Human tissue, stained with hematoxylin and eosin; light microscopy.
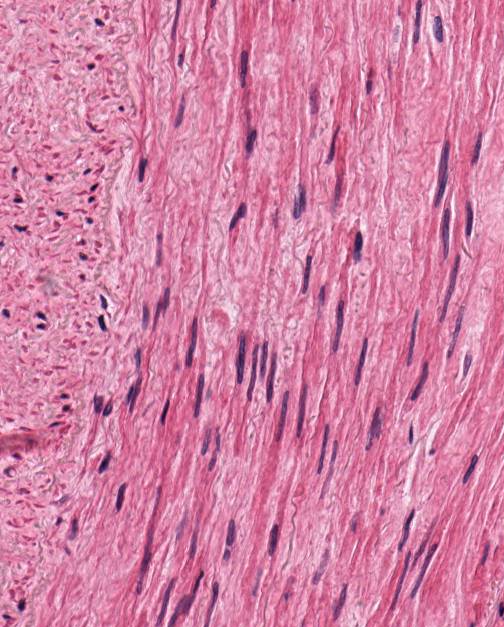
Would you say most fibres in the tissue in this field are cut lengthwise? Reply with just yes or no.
Yes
